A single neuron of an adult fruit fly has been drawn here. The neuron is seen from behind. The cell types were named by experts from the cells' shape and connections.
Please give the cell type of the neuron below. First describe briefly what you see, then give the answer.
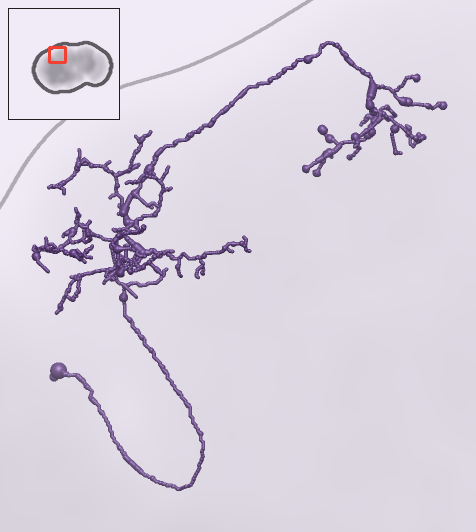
Dozens of branch ends can be seen. As drawn here it is about as wide as it is tall. This is a central-brain intrinsic neuron. Its cell type is CB4100.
